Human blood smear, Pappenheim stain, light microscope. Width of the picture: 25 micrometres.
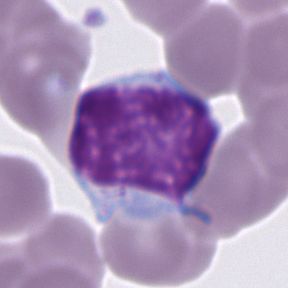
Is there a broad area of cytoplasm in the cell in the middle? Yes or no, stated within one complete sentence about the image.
No, the cytoplasm of this cell is scant, not abundant.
